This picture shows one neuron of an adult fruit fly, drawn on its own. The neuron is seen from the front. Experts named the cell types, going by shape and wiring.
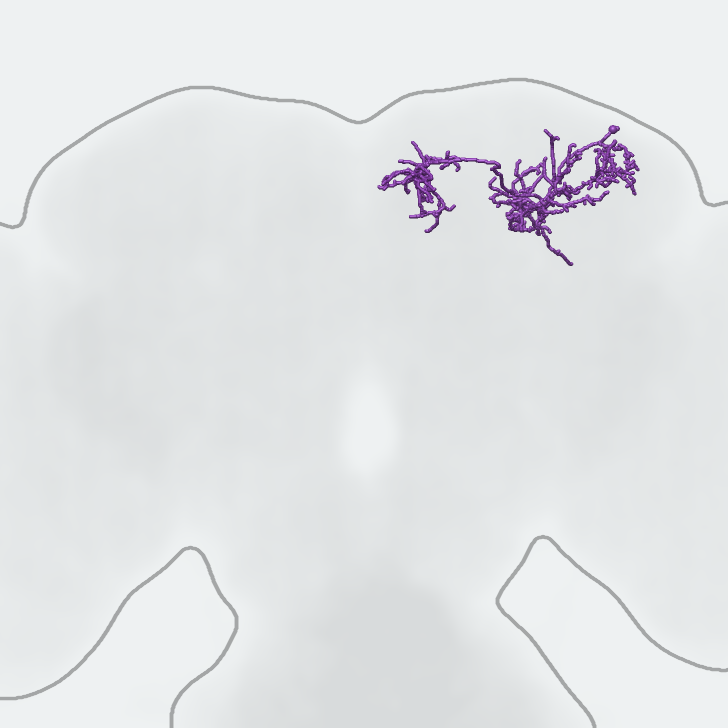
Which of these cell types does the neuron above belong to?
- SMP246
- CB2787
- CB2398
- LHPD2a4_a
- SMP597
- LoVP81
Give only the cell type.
SMP246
